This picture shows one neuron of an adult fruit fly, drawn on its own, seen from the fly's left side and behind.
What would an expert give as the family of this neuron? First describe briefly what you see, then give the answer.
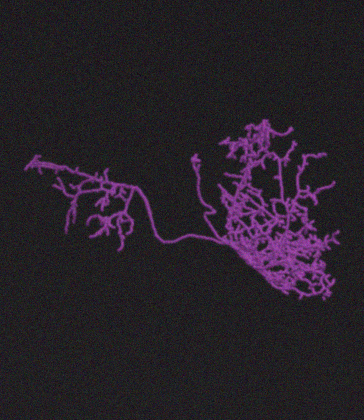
The cell body can be seen in the middle of the picture. The picture shows dozens of branch ends. This is a nerve-cord intrinsic neuron. Its family is hemilineage 09A.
